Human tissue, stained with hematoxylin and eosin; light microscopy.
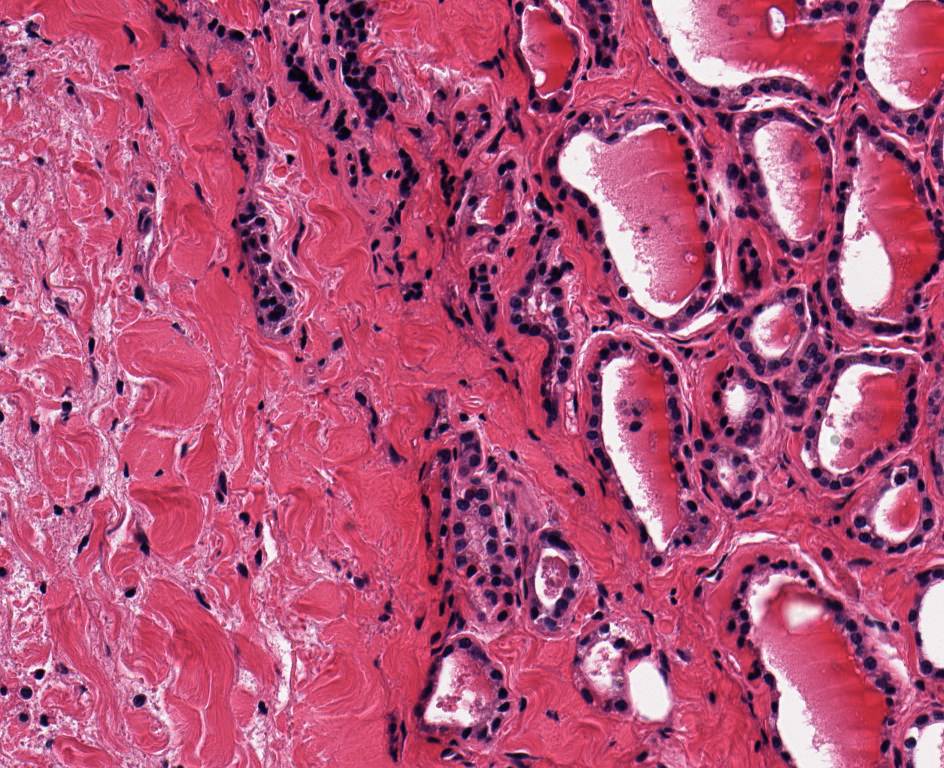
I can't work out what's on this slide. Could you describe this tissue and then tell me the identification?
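The left half of the field is dense pink collagenous tissue; the right half is filled with closely packed follicles containing homogeneous pink material. Each follicle is lined by a single layer of cuboidal cells with round dark nuclei. In the centre, small follicles and cords of epithelial cells lie scattered within the collagen. The tissue is thyroid.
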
